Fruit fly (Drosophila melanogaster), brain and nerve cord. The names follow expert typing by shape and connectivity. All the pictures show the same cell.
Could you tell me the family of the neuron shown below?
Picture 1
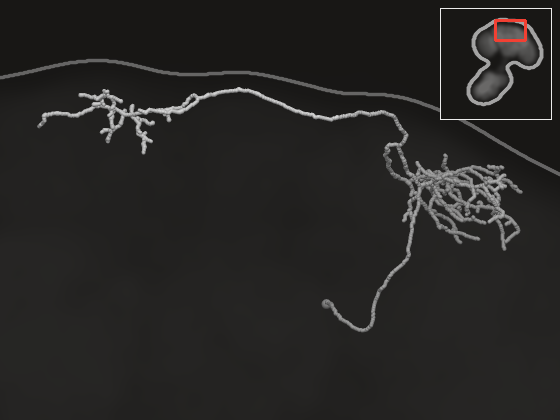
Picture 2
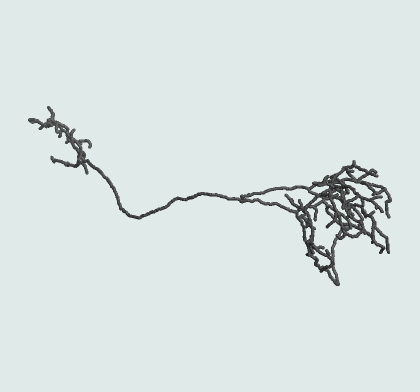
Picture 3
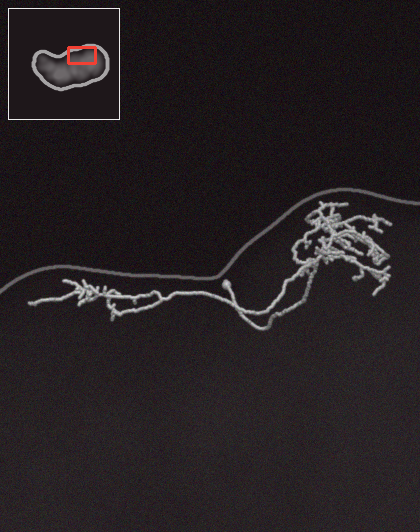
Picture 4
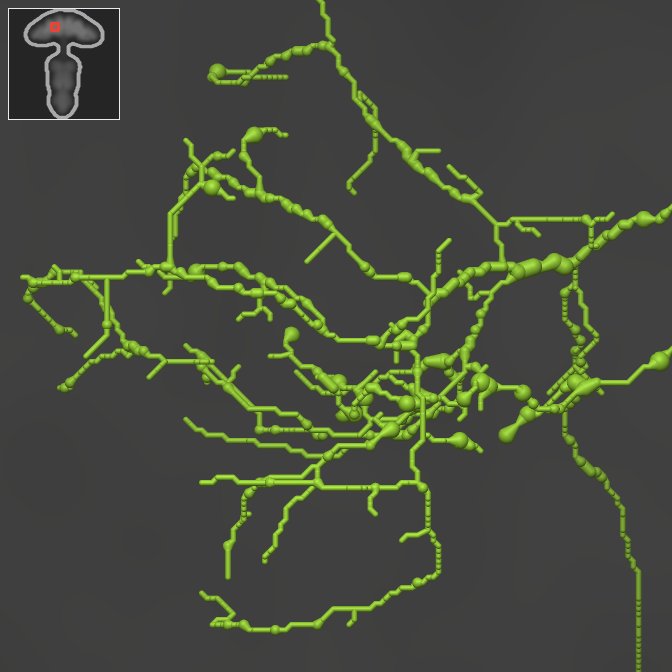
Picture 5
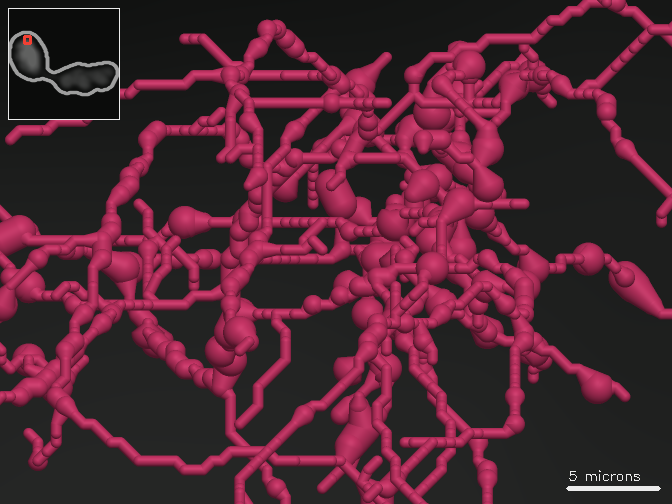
hemilineage DM6_dorso_lateral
